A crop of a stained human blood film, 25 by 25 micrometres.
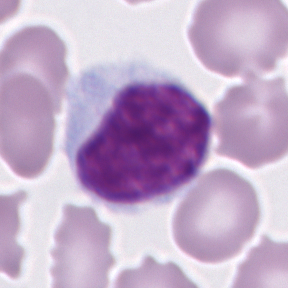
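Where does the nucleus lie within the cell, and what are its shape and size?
It lies toward the lower right, a single oval mass without lobes, about 12 by 10 micrometres, filling about 70% of the area of a cell about 13 micrometres across.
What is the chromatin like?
Coarse, with darker clumps scattered through the nucleus.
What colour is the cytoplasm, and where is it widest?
It is pale blue and widest as a crescent on the upper left side of the nucleus.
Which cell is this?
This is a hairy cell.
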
